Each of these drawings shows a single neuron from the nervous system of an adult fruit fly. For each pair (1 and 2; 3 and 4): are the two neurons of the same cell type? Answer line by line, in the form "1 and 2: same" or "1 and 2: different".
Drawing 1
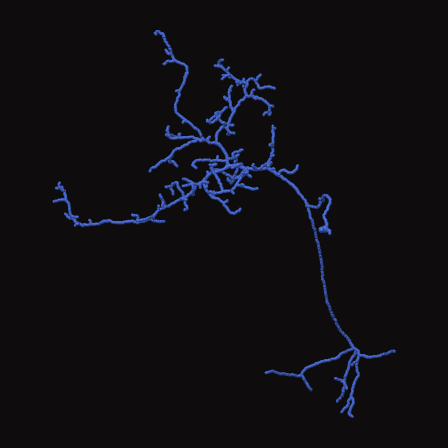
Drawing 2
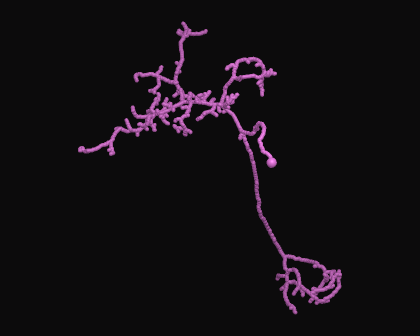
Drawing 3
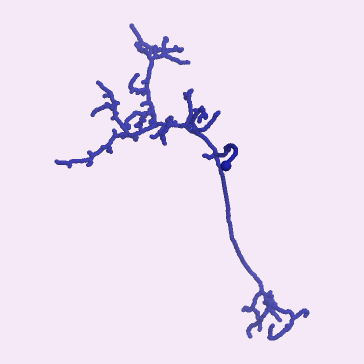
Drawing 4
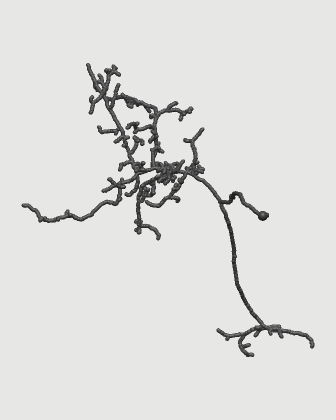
1 and 2: different
3 and 4: different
